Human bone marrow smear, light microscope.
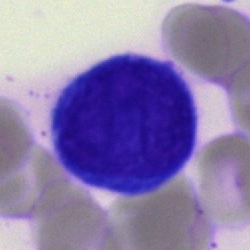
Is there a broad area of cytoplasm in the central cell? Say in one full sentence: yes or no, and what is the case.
No, the cell's cytoplasm is limited to a thin rim.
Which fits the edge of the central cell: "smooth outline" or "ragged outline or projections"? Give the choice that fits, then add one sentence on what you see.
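Smooth outline. The cell has a round, smooth outline.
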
